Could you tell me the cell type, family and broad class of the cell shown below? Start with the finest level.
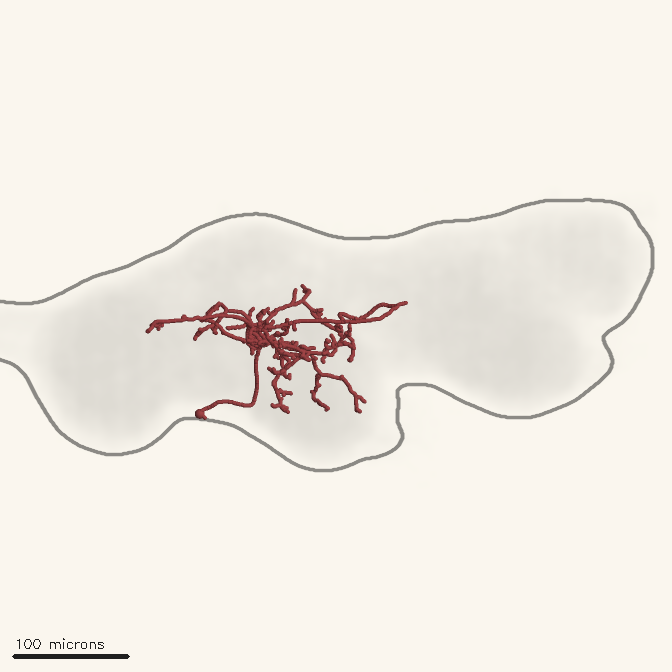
IN07B044; hemilineage 07B; nerve-cord intrinsic neuron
